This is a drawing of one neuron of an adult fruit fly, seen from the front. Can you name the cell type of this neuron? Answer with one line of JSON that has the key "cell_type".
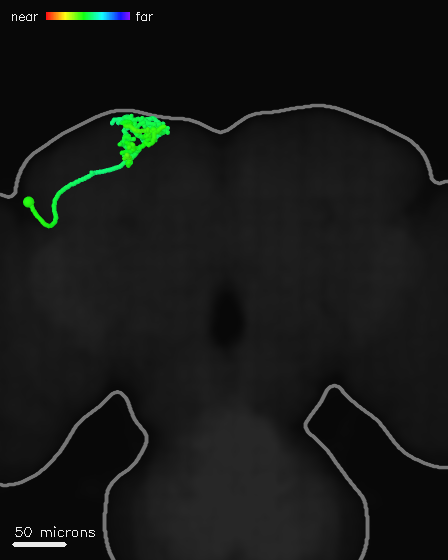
{"cell_type": "SLP105"}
